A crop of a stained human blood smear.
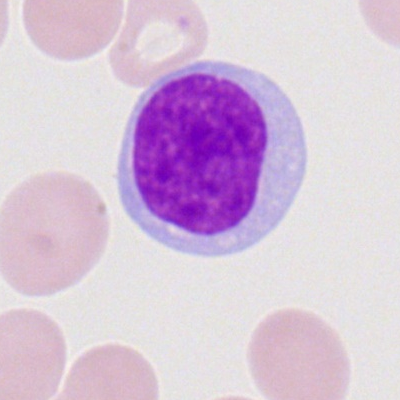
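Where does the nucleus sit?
Off-centre, toward the left side of the cell.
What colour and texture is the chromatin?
Deep purple and coarsely clumped.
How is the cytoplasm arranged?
As a pale blue rim, wider on the right than on the left.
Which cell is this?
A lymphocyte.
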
